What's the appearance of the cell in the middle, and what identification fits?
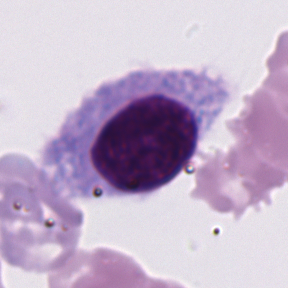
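See how the top edge of this one is frayed and ragged, leaving the outline irregular? The nucleus, though, has a smooth contour with no indentation or lobes, and its chromatin stains dense and dark purple throughout. There's a fine blue mottling in the cytoplasm but no coarse coloured granules. It's a hairy cell.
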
